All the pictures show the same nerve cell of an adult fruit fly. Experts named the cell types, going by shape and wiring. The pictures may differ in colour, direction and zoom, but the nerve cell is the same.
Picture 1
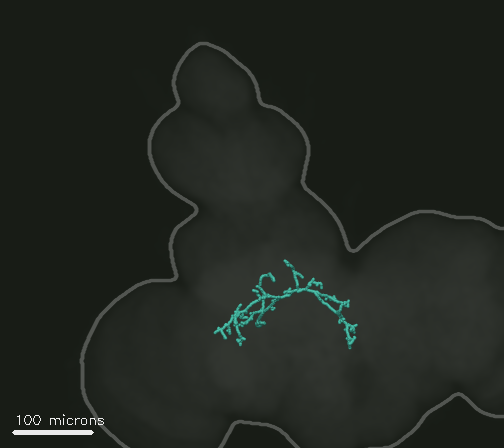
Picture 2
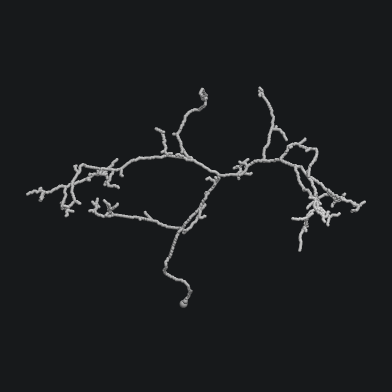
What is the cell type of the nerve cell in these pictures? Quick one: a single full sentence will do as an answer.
By its cell type, the nerve cell is IN12B072.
